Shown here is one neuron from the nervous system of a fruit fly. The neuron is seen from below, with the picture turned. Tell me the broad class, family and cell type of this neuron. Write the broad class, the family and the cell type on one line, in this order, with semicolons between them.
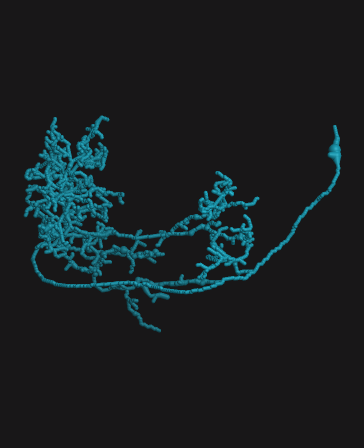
nerve-cord intrinsic neuron; hemilineage 01A; IN01A051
